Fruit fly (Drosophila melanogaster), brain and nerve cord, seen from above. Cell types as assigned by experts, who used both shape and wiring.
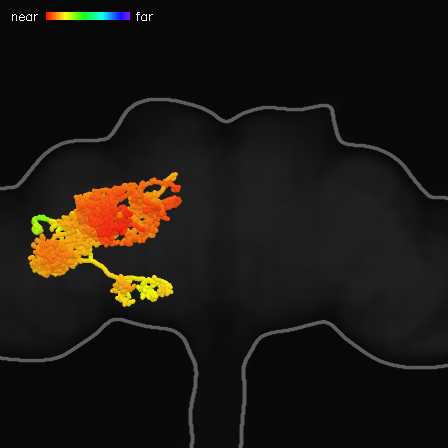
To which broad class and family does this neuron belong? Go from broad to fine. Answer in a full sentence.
A central-brain intrinsic neuron of the LHCENT family.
